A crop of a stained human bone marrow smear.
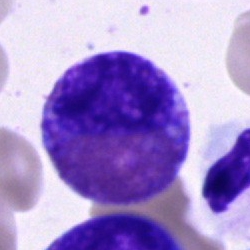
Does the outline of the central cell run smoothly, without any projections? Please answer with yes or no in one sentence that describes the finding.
Yes, this cell's outline runs smooth, without projections.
